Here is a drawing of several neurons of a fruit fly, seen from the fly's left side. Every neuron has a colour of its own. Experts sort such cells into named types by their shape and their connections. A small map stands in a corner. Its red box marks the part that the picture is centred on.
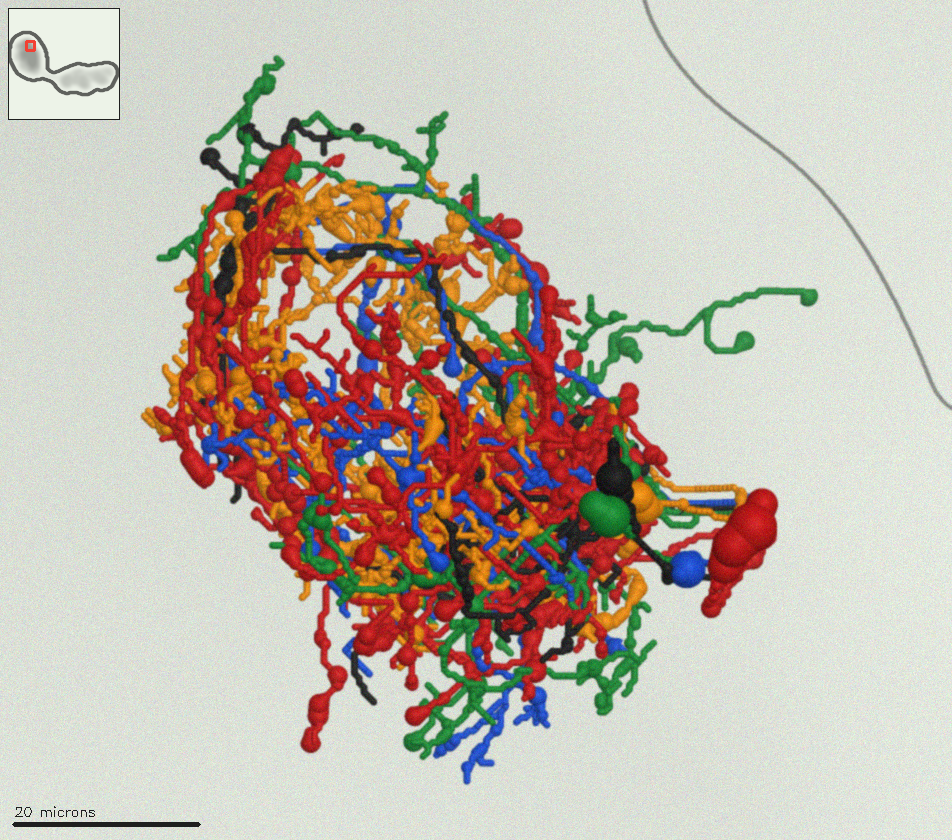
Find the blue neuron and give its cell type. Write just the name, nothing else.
CB2786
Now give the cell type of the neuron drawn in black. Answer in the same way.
LHPV4a5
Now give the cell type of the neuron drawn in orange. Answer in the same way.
CB1405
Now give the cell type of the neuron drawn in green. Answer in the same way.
CB2733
